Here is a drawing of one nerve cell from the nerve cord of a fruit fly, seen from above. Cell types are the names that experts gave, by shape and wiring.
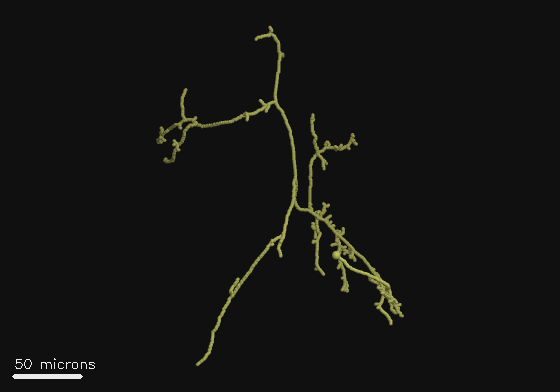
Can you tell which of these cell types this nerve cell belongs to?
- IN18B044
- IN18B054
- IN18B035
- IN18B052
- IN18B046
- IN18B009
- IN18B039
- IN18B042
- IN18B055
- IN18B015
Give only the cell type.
IN18B054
